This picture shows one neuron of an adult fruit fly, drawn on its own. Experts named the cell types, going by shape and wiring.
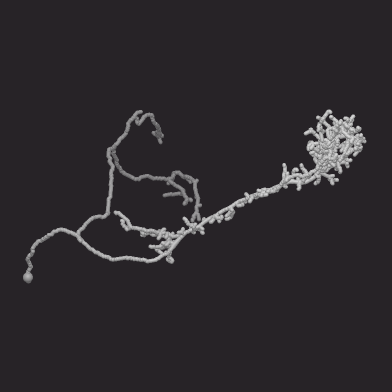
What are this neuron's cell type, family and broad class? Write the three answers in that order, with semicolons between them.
AOTU043; hemilineage VLPd&p1_posterior; central-brain intrinsic neuron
